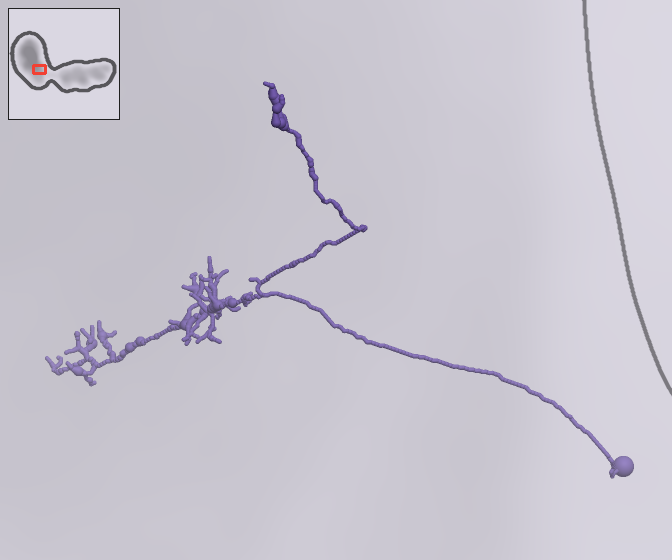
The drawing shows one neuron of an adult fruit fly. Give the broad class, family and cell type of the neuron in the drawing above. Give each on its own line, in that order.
optic-lobe intrinsic neuron
T
T2a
